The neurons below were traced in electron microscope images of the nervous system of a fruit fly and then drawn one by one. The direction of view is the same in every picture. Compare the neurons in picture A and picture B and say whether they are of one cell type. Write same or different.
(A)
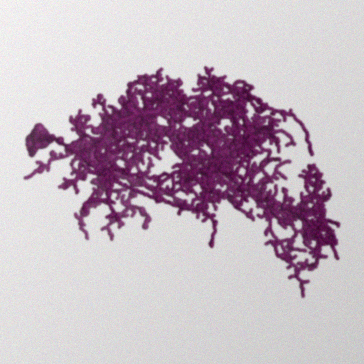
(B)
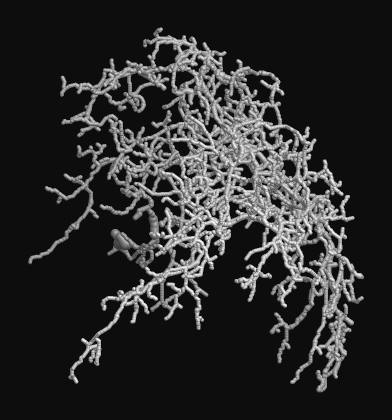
same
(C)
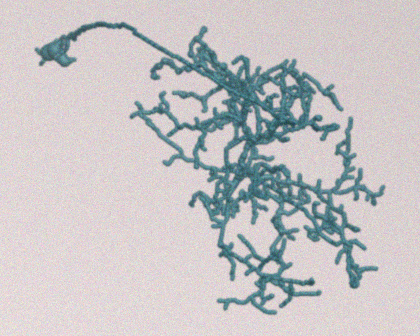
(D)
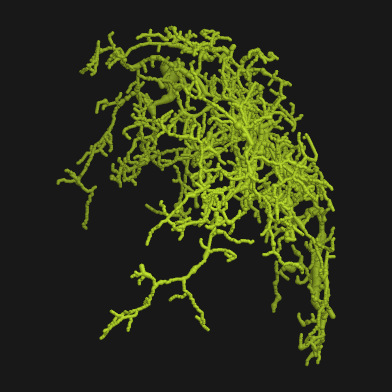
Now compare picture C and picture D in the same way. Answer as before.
different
